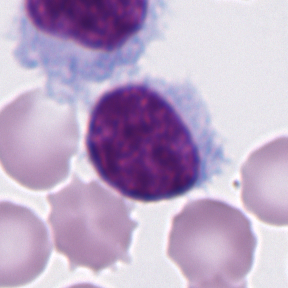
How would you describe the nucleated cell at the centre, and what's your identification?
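Look first at the central cell's cytoplasm: it is pale blue. Follow its edge and you'll see it is ragged, with fine hair-like projections. The cytoplasm holds no vacuoles, and no nucleolus shows in the nucleus. This is a hairy cell.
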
